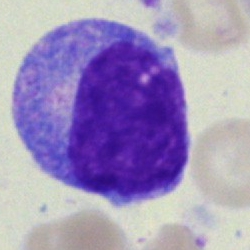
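Promyelocyte, central cell: a single unlobed nucleus, placed toward the right side, takes up more than half of the cell, and two tiny white spots appear in its upper part. Fine pinkish-purple granules are scattered through the promyelocyte's cytoplasm.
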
